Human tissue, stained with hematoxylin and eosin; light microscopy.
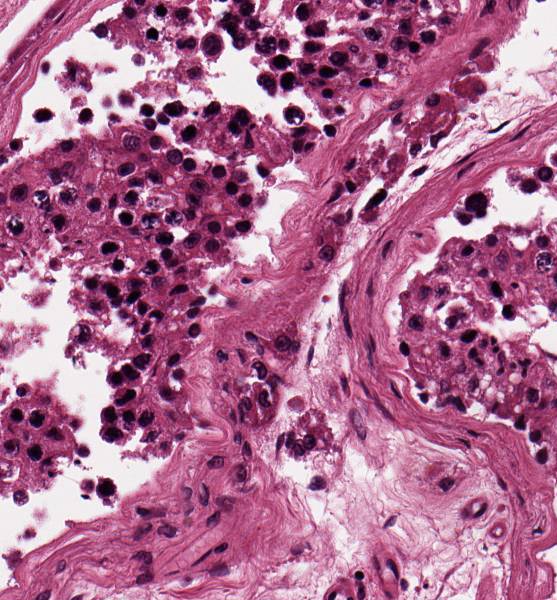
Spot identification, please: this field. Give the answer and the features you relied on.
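Seminiferous tubule is the main structure in this field. Rounded units fill the left half, top and right side, separated by fibrous bands.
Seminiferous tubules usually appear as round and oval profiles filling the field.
Each unit is crowded with many rounded cells with round, darkly stained nuclei.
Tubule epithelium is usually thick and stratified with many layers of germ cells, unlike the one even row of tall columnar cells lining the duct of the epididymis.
The cells are loosely cohesive, with many white gaps between them, and some have detached from the wall.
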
